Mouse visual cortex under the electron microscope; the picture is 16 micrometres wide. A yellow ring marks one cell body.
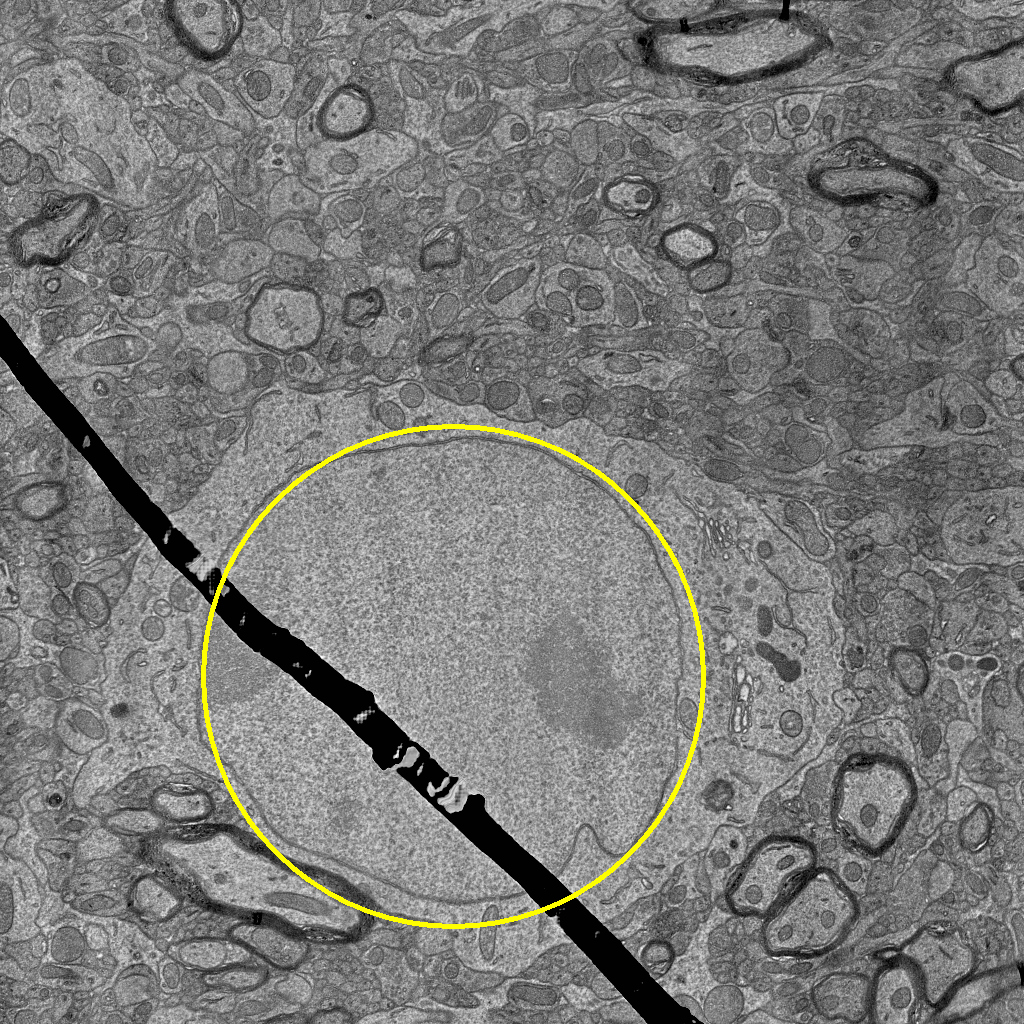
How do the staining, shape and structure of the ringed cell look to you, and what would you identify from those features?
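A large, nearly round nucleus fills most of the ring, outlined almost all the way round. Its envelope is mostly smooth, with a small wavy indentation at bottom right. Chromatin is fine and evenly dispersed, without dark clumps along the envelope. This is an excitatory neuron.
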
